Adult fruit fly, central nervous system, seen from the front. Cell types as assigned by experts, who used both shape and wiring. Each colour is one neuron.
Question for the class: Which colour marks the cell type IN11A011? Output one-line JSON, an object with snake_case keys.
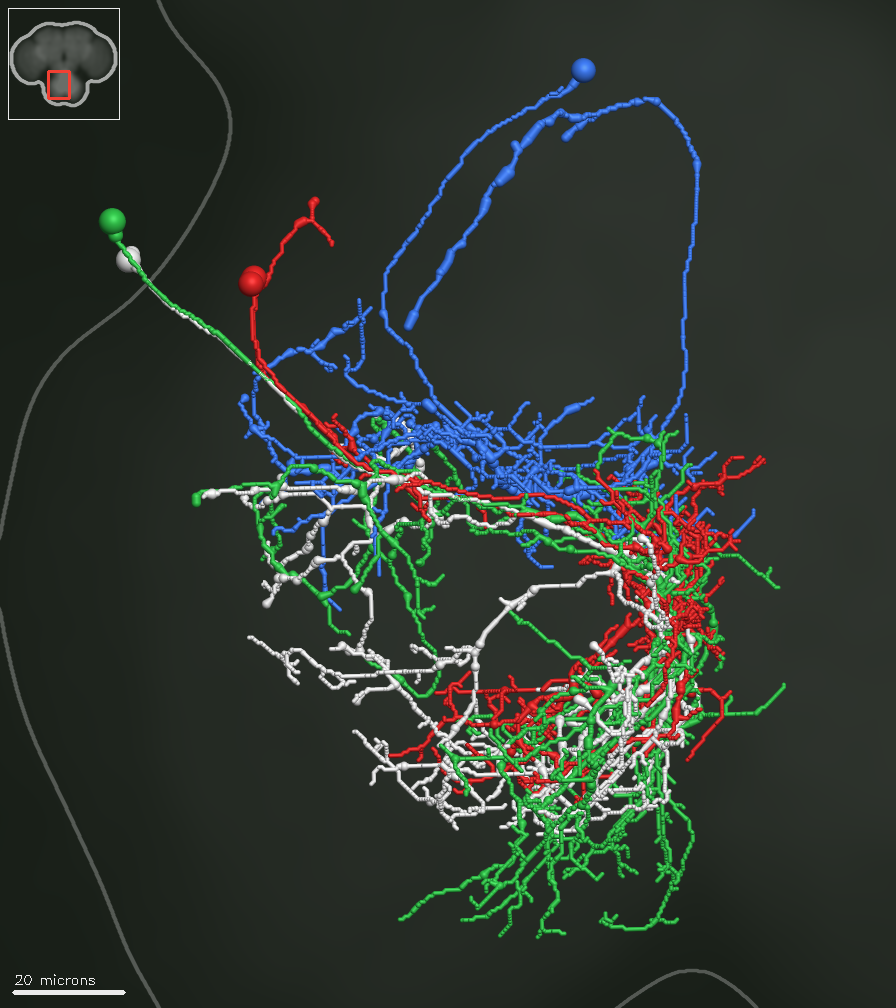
{"colour": "green"}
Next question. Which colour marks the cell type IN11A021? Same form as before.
{"colour": "blue"}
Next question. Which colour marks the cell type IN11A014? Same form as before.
{"colour": "white"}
